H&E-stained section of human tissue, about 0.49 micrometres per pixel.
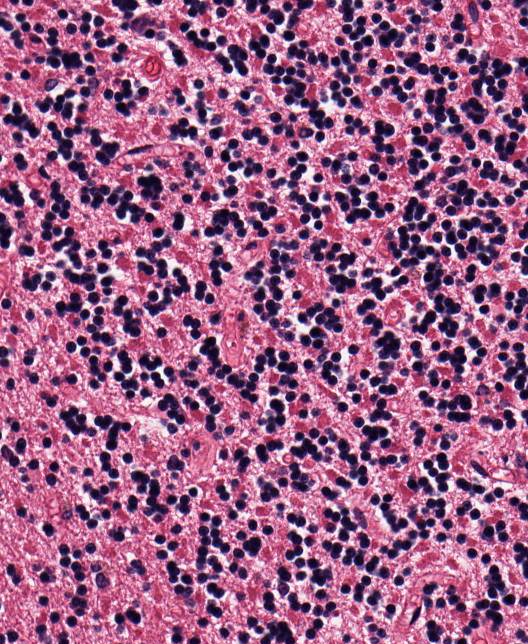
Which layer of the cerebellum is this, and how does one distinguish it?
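That's the granular layer: small dark nuclei crowd most of the field in irregular clusters and cords.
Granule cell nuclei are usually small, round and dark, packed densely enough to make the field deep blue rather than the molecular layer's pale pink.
Small irregular pink islets of fine fibrillary material sit between the clusters. The lower left corner is paler and less cellular.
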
